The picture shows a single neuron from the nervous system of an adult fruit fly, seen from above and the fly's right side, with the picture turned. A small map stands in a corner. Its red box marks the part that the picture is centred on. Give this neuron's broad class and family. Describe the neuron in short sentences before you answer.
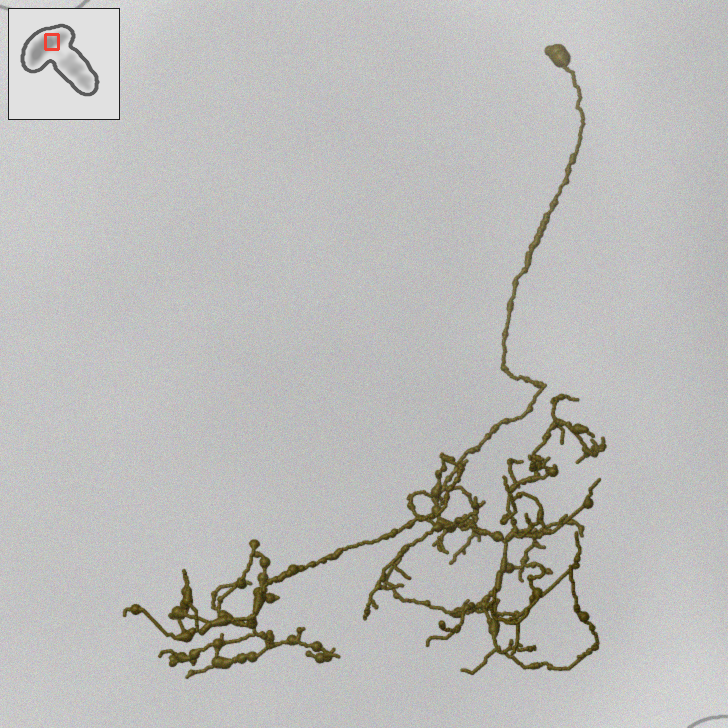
It lies in the brain. Dozens of branch ends can be seen. Its broad class is central-brain intrinsic neuron. The family is hemilineage LHa2.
